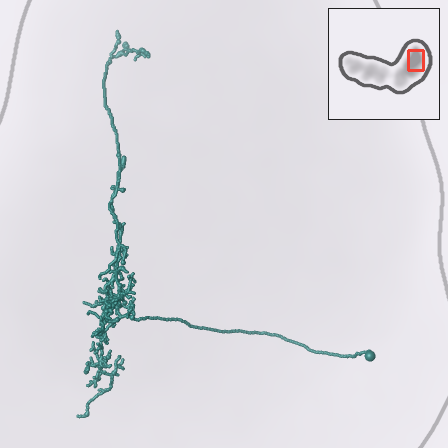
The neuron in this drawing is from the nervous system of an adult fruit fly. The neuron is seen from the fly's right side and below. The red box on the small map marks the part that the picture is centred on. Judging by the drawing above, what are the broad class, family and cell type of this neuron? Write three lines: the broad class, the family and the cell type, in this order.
central-brain intrinsic neuron
hemilineage WEDa2
WED026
